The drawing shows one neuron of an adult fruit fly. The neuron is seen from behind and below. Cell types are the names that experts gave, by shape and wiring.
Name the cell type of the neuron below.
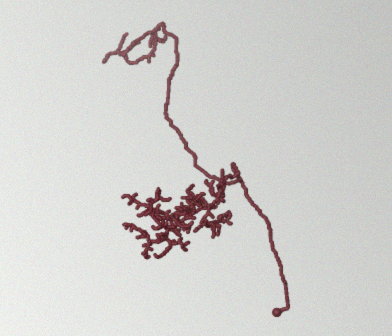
LC15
